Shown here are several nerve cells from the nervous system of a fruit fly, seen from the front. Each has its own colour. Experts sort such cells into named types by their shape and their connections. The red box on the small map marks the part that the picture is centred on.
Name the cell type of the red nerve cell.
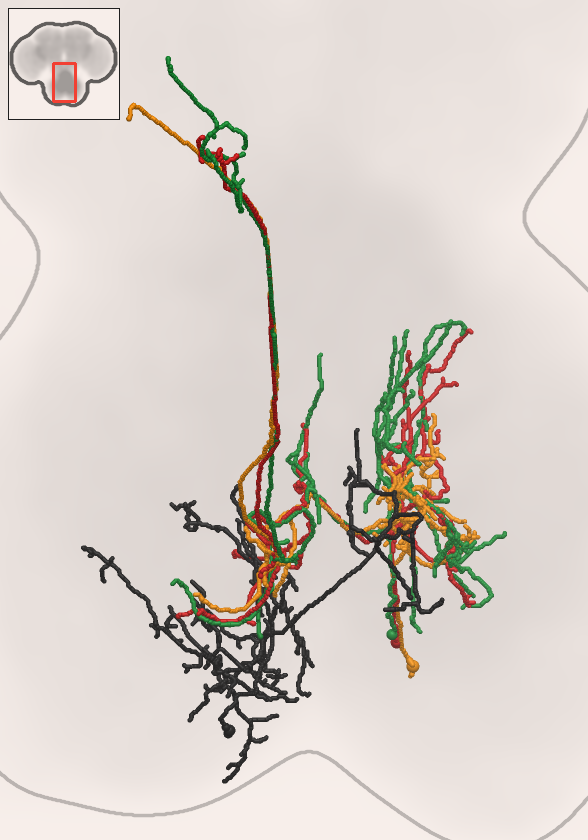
AN10B046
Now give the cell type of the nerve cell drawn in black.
IN10B038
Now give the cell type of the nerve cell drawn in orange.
AN10B039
